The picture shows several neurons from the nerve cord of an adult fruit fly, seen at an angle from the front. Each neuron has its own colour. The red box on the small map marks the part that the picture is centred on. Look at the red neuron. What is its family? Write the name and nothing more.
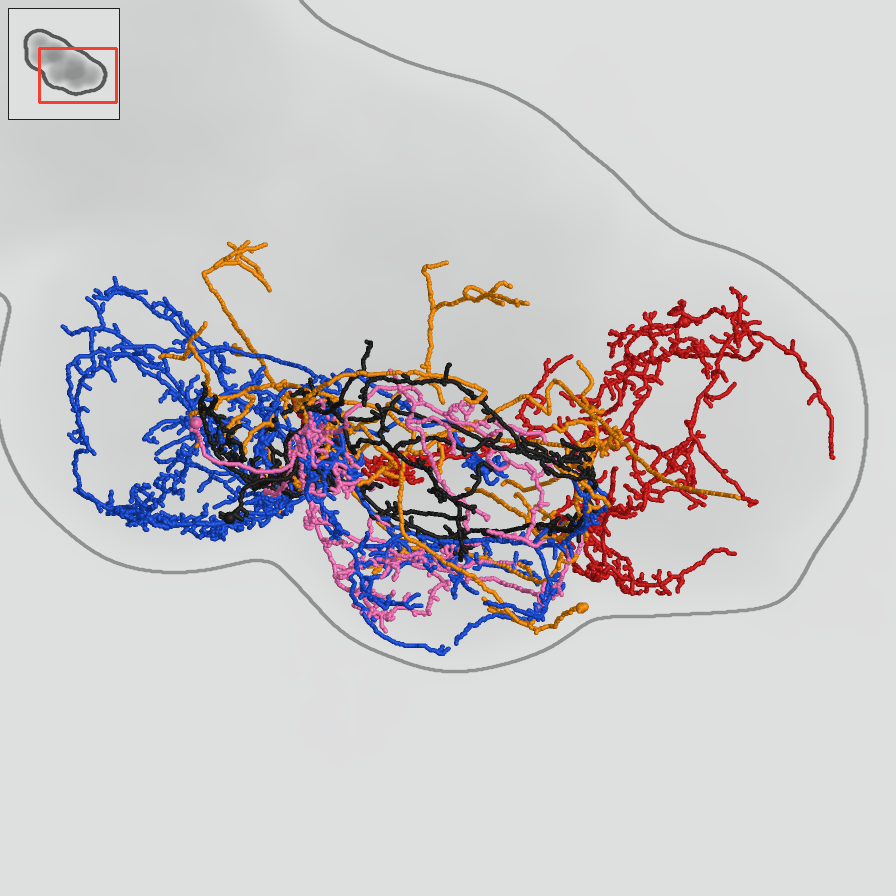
hemilineage 03A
